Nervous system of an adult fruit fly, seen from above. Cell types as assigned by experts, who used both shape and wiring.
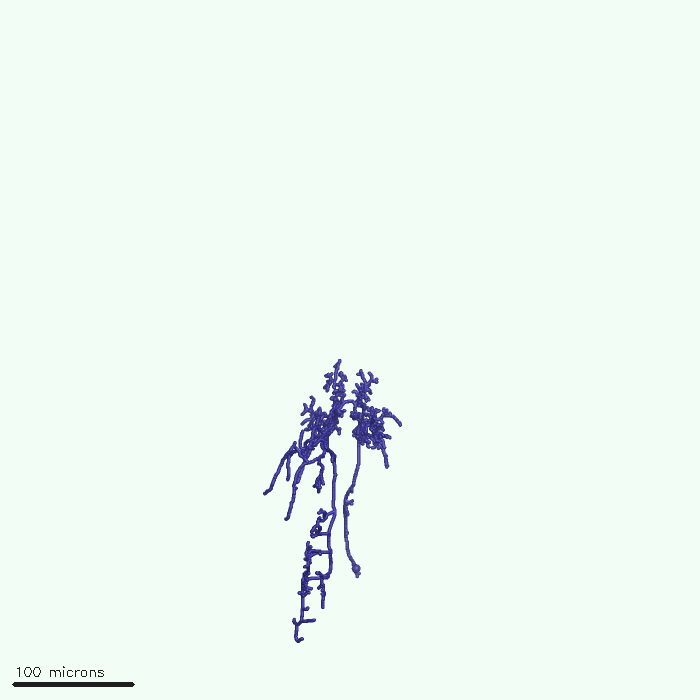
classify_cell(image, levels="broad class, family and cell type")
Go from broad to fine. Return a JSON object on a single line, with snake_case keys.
{"broad_class": "nerve-cord intrinsic neuron", "family": "hemilineage 05B", "cell_type": "IN05B041"}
